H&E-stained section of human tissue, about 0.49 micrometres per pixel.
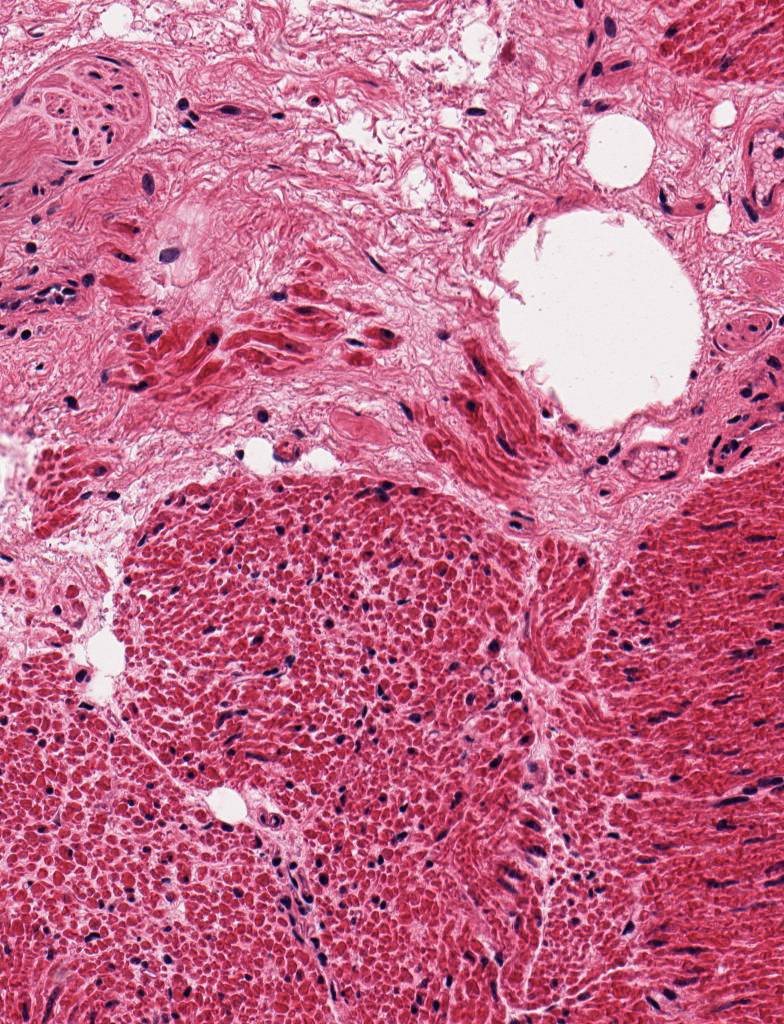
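Muscularis of the esophagus. In the large bundle at lower left and centre, the muscle fibres are cut across, giving many small rounded profiles. At the lower right edge they run lengthwise or obliquely, with elongated nuclei. Thin, pale pink fibrous septa separate large bundles. Above, loose connective tissue holds several small, darker red smooth muscle bundles.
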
